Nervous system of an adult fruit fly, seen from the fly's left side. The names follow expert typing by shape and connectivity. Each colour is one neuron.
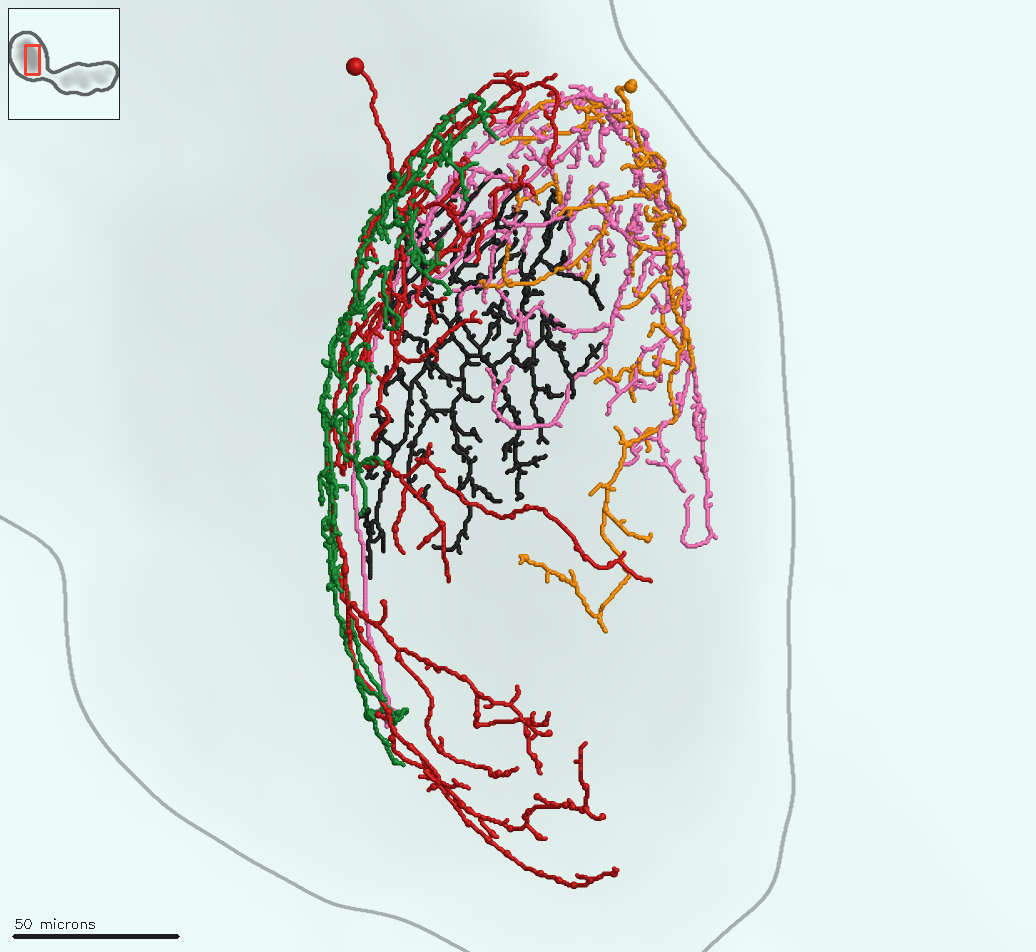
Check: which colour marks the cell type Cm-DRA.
pink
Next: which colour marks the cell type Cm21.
black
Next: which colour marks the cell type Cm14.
orange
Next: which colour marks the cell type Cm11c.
green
